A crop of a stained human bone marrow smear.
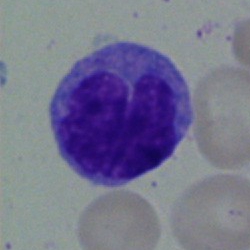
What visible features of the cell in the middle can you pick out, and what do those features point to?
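Notice how round and smooth the outline is. Most of the cell is filled by the nucleus, with the cytoplasm forming a thin greyish blue-violet rim around it, and you won't find vacuoles there. What you're looking at is a monocyte.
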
